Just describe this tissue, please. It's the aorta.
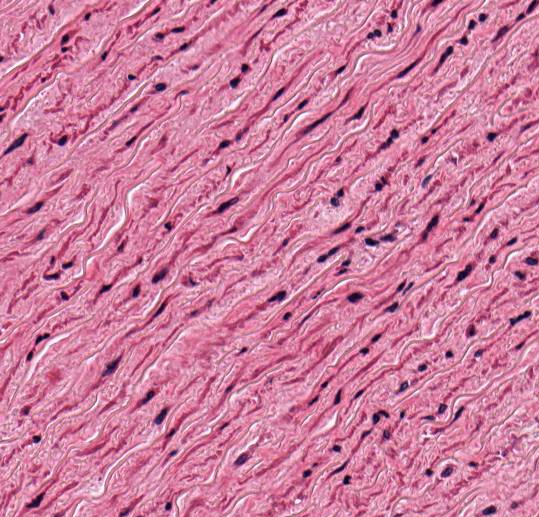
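Closely packed pink fibres run diagonally across the entire field, from lower left to upper right. Between them lie elongated nuclei that stain dark purple, their long axes parallel to the fibres. These nuclei occur singly and are spread fairly evenly over the whole field.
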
